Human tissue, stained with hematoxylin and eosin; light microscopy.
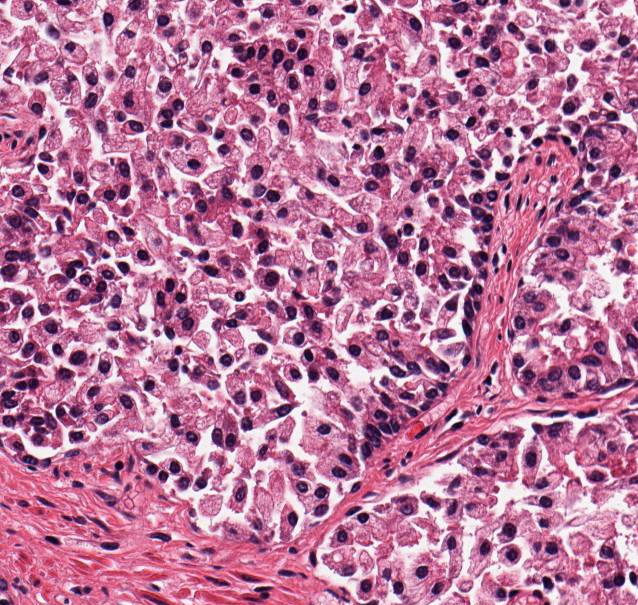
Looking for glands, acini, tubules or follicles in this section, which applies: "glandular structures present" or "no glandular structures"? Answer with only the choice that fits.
No glandular structures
